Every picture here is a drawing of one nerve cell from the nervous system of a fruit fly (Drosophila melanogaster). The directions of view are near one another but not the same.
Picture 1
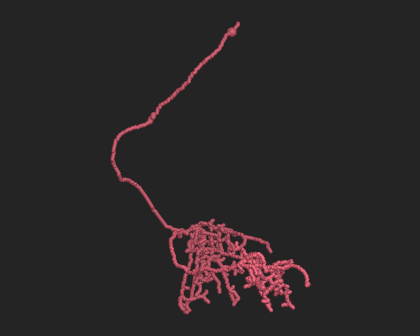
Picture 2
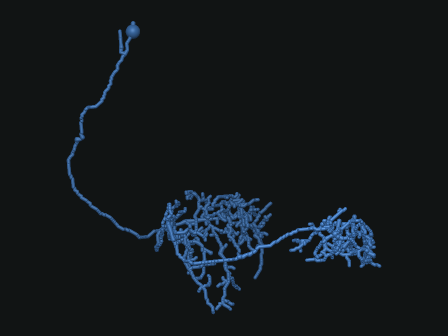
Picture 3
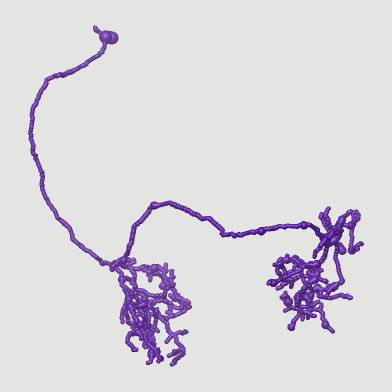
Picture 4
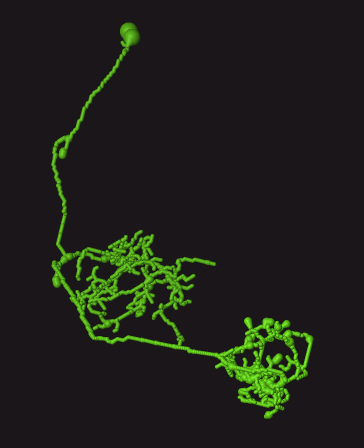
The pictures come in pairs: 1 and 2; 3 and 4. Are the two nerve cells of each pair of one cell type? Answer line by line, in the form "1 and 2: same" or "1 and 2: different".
1 and 2: same
3 and 4: same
